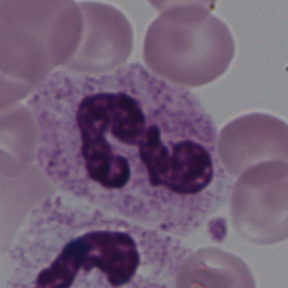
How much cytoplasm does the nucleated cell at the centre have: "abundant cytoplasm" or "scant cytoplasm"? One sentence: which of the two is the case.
The cell has plenty of cytoplasm around its nucleus.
